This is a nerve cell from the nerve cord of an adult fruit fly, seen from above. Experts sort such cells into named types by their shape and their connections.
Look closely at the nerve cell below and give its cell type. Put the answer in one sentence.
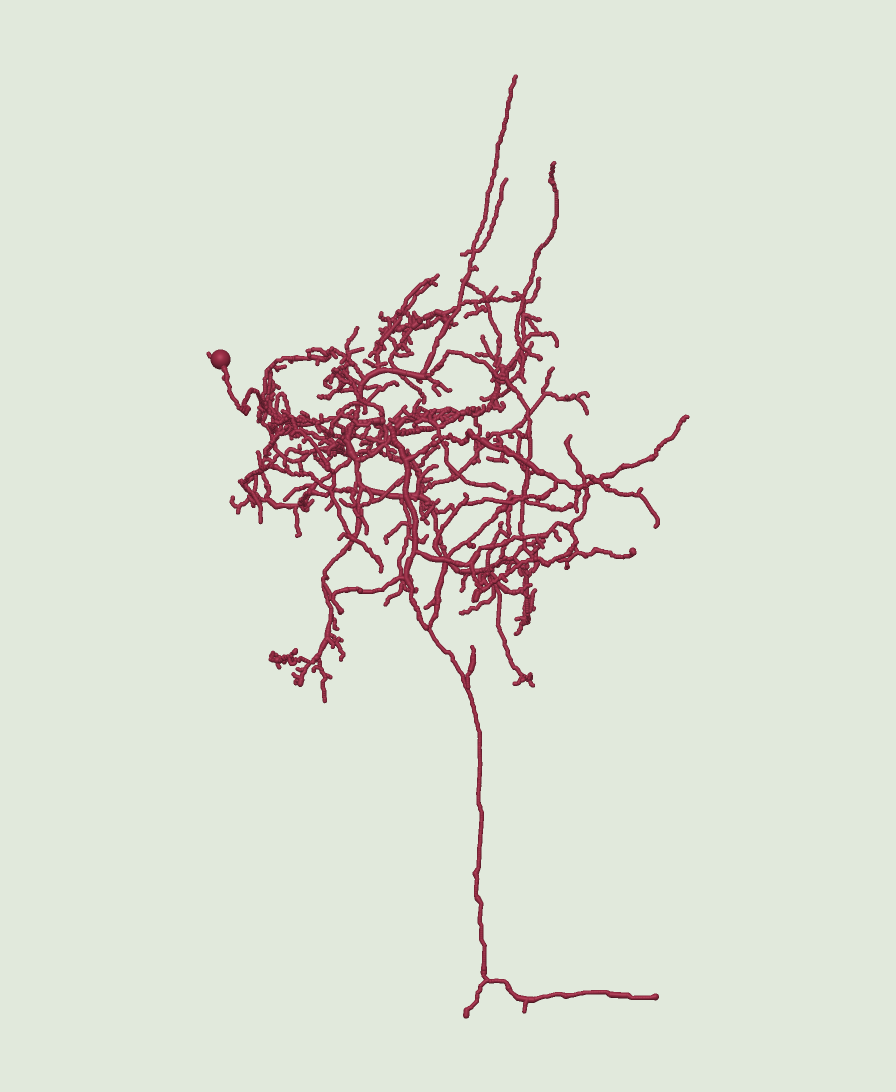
The cell type is IN17A029.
